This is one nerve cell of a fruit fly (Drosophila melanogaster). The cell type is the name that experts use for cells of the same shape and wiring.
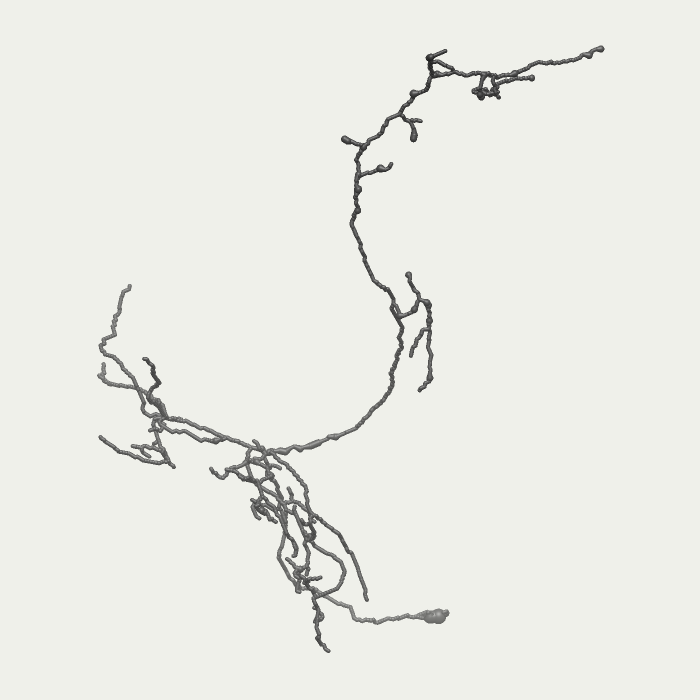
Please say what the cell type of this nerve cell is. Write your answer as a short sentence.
The cell type is GNG428.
